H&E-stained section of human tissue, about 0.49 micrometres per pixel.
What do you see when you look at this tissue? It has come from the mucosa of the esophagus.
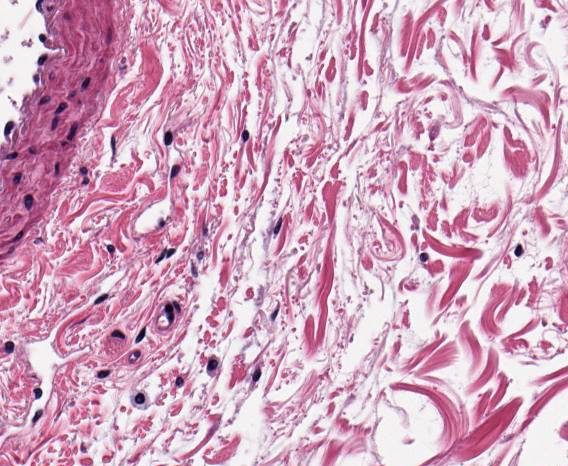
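First, composition: most of the field is loose connective tissue, wavy pink collagen bundles with clear spaces between them. Second, cellularity: nuclei are more numerous on the left than on the right. Third, orientation: in the centre the bundles run mostly up and down rather than side to side. Fourth, calibre: bundles in the lower right are broader than the thin central strands.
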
